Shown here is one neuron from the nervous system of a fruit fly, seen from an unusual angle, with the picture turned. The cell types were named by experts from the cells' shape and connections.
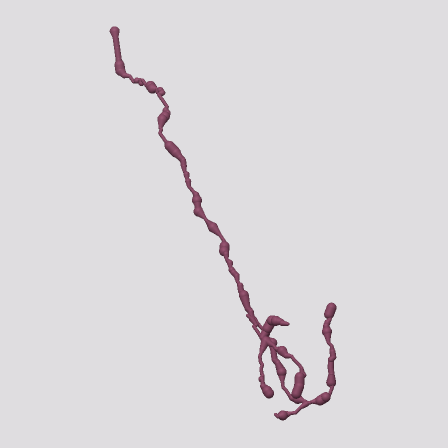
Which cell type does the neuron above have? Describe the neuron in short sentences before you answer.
The drawing shows no cell body. It has a dozen or fewer branch ends. This is a sensory neuron entering the brain. Its cell type is JO-CA2.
